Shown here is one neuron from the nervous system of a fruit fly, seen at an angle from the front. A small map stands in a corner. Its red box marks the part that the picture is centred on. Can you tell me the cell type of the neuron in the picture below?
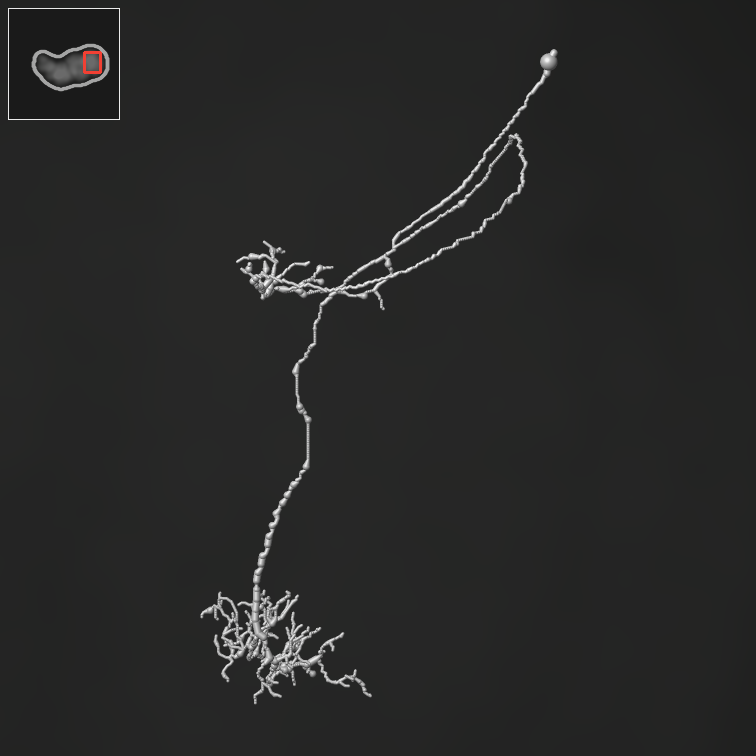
LC6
